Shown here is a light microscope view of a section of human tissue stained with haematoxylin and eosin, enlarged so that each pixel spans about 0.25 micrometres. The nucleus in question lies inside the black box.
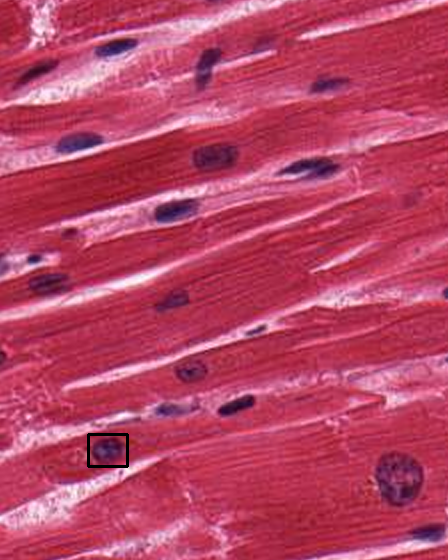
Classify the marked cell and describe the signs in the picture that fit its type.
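This is a cardiomyocyte. The nucleus is much smaller than the large round nucleus near the lower right of the field and about the size of the other nuclei scattered through the field. The cytoplasm around the nucleus is plentiful and deep pink-red, with faint lengthwise streaking running along the fibre. The cell is part of a long band running diagonally in parallel with neighbouring bands, separated from them by pale, whitish streaks.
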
